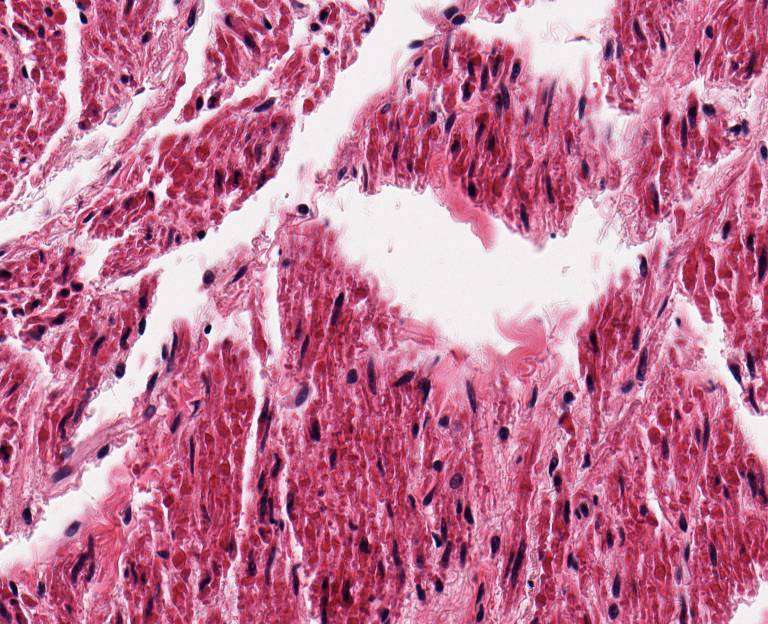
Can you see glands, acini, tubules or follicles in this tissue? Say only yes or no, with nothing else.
No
